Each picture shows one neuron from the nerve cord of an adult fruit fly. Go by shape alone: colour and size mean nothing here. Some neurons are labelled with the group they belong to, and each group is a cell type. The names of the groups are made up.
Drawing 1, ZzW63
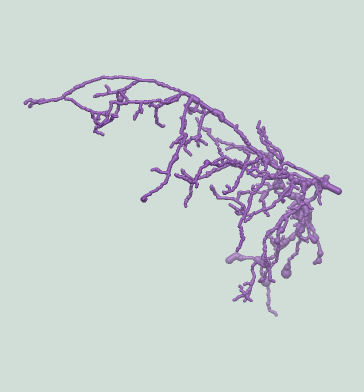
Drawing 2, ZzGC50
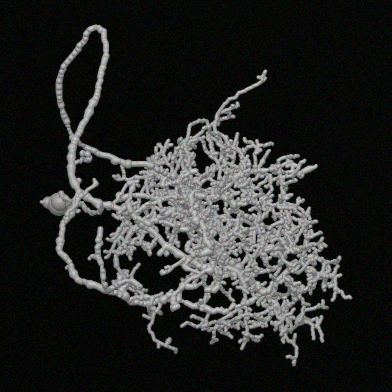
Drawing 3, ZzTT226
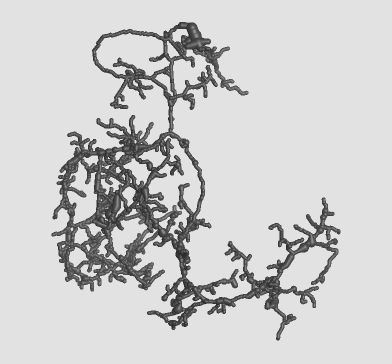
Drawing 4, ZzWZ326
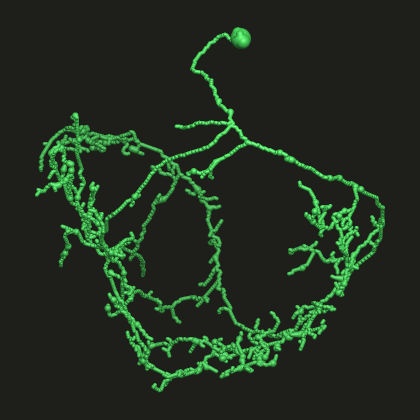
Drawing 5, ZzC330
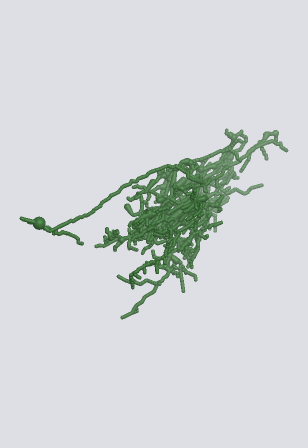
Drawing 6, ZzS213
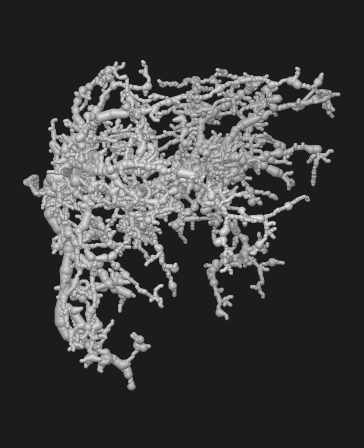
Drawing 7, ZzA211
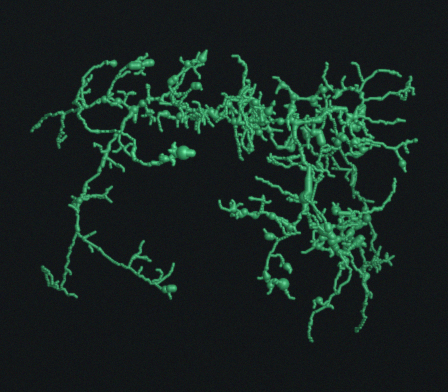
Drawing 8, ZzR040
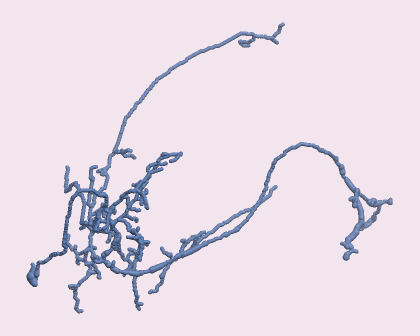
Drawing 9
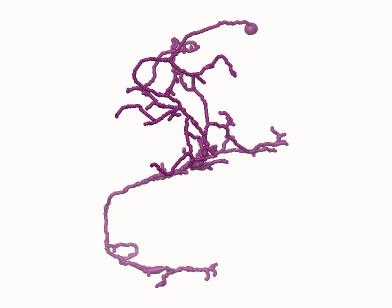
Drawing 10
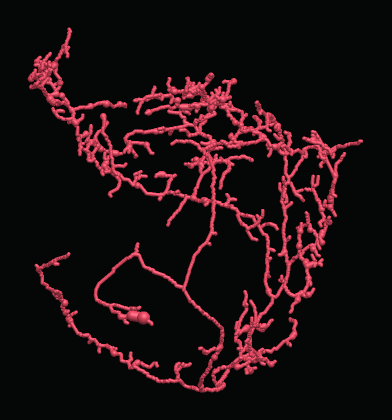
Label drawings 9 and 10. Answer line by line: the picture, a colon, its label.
9: ZzR040
10: ZzWZ326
